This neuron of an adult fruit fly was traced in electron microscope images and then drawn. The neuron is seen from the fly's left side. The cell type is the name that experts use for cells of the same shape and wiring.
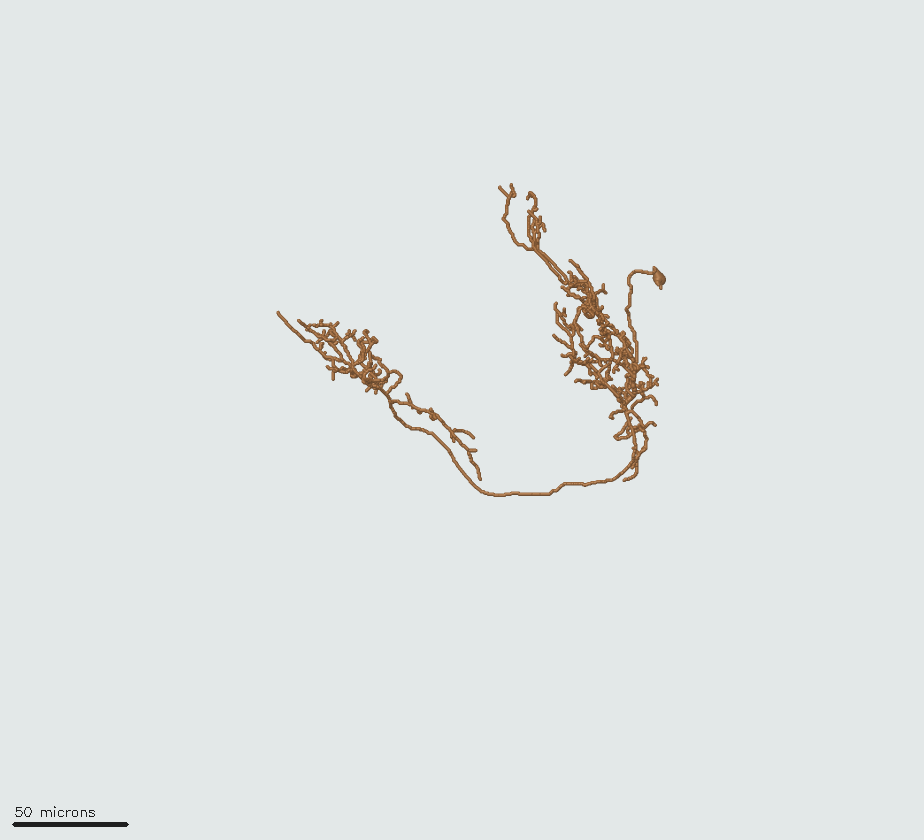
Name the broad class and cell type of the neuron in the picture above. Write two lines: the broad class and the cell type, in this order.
central-brain intrinsic neuron
LAL146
